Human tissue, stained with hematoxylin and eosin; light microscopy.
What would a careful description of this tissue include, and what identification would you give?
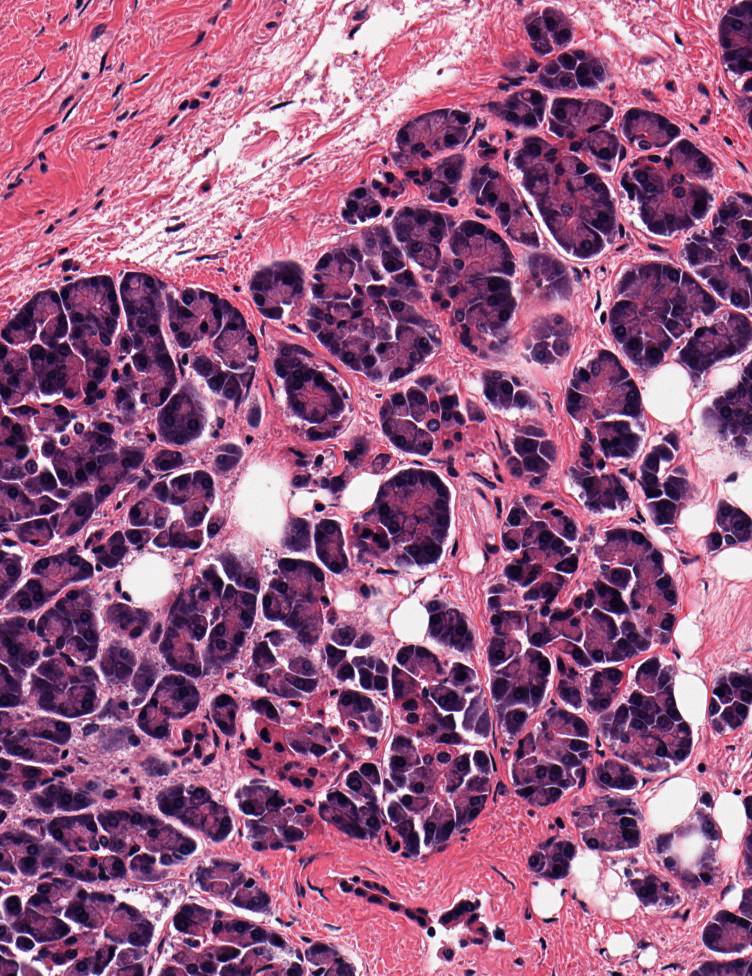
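Arrangement comes first: closely packed acini grouped into lobules fill most of the field, with fibrous tissue along the upper left. Next, the acini themselves are rounded clusters of pyramidal cells with deeply purple-staining cytoplasm. Then the nuclei: round, sitting toward the outer, basal edge of each acinus. Also present are scattered fat cells, empty round spaces most numerous toward the right edge. The tissue is pancreas.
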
